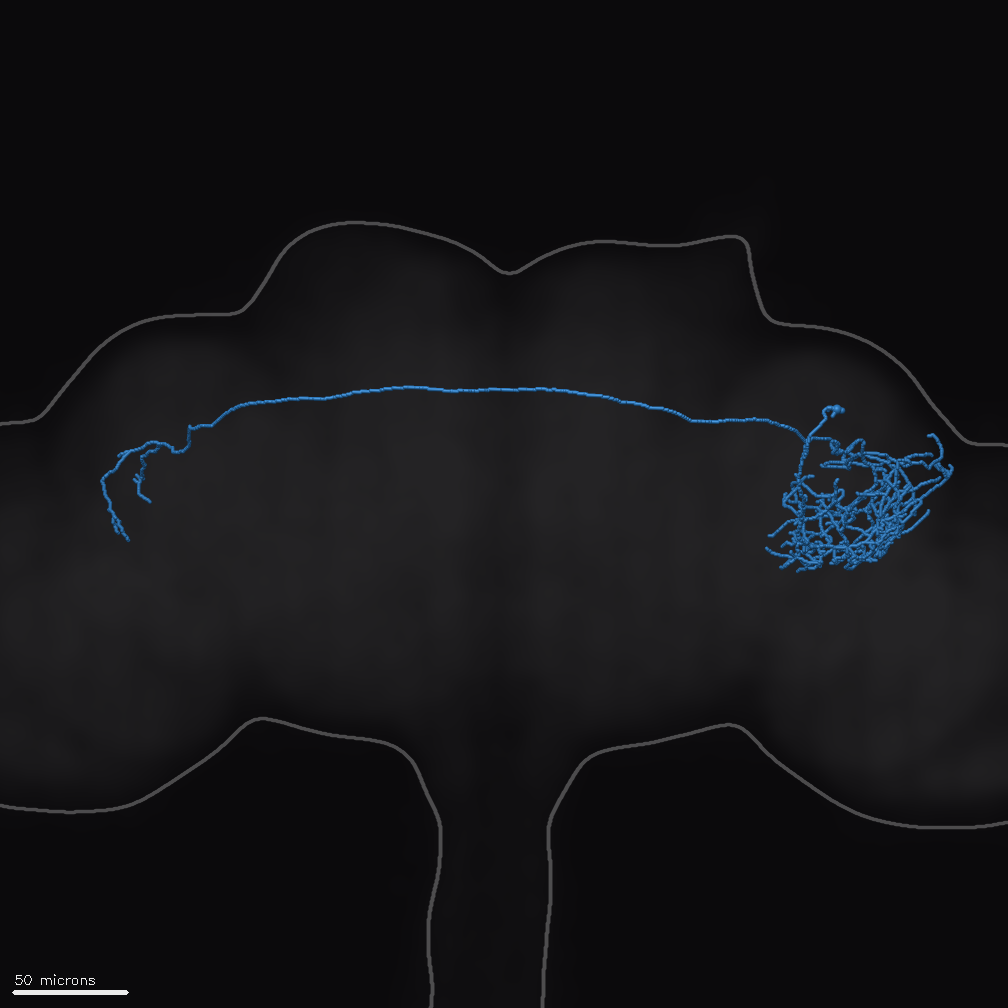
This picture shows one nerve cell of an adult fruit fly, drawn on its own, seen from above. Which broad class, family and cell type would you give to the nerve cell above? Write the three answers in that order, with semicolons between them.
central-brain intrinsic neuron; hemilineage VLPd&p1_dorsal; CB0829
